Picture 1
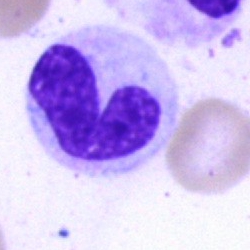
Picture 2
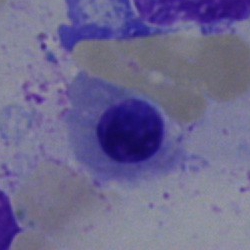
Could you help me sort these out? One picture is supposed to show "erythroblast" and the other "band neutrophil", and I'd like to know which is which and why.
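Band neutrophil in picture 1, erythroblast in picture 2. Band neutrophil nucleus kidney-shaped, deeply notched on its upper side.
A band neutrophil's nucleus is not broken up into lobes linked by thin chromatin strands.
Erythroblast chromatin dense and dark purple; cytoplasm abundant relative to the nucleus.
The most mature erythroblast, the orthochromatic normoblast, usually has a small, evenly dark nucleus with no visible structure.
Cytoplasm similar in tint: pale blue-grey and moderate in amount in the band neutrophil, pale greyish blue in the erythroblast.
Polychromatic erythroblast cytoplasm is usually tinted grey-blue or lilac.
Outline round and smooth in picture 1, irregular in picture 2. No nucleolus visible in either nucleus.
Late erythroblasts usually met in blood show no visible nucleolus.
No vacuoles in the band neutrophil's cytoplasm; no granules in the erythroblast's. Red cell close beside the band neutrophil on its right.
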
